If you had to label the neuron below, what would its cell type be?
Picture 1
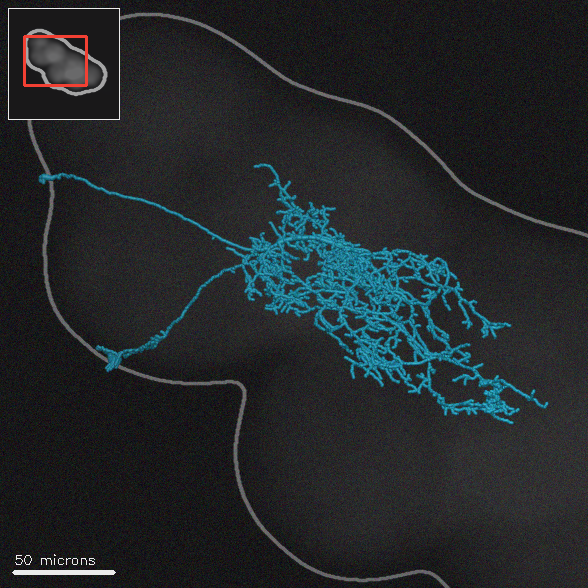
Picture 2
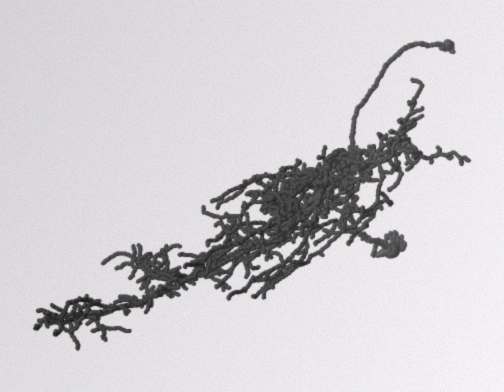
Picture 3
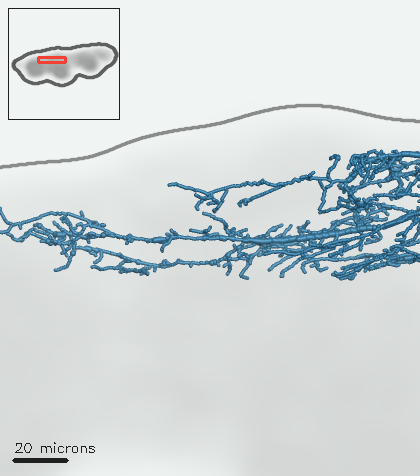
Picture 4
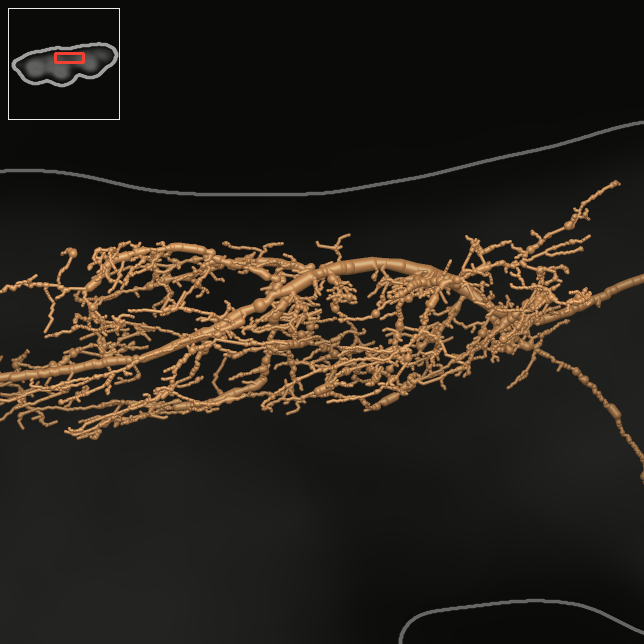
MNhm03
